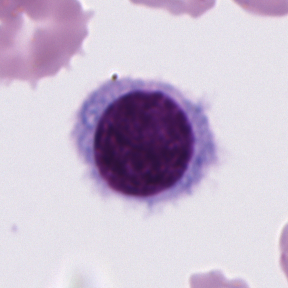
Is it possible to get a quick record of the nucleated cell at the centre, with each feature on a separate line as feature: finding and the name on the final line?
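Border: see how ragged it is, with many fine, short hair-like projections all the way round.
Cytoplasm: a rim running right around the nucleus.
Nucleoli: none to be found in the nucleus.
Granules: none visible in the cytoplasm.
Cell type: hairy cell.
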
